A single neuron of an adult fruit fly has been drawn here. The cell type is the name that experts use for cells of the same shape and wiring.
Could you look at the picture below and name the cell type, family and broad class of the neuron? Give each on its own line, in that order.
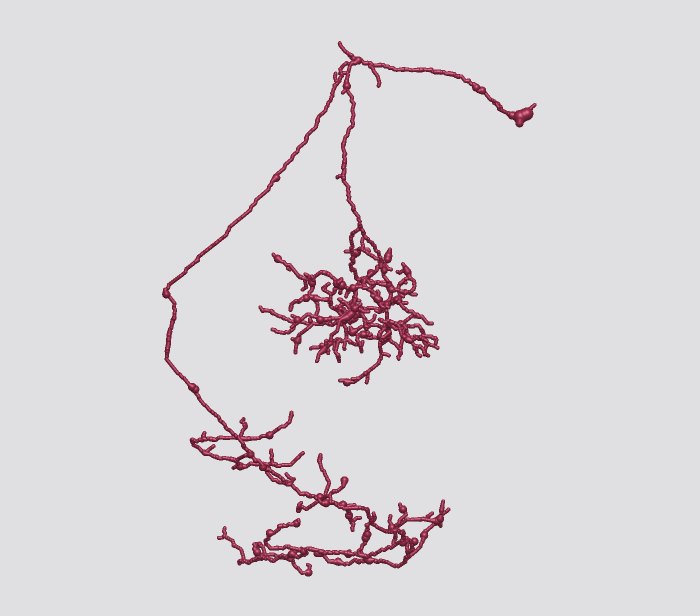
MeLo14
MeLo
optic-lobe intrinsic neuron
